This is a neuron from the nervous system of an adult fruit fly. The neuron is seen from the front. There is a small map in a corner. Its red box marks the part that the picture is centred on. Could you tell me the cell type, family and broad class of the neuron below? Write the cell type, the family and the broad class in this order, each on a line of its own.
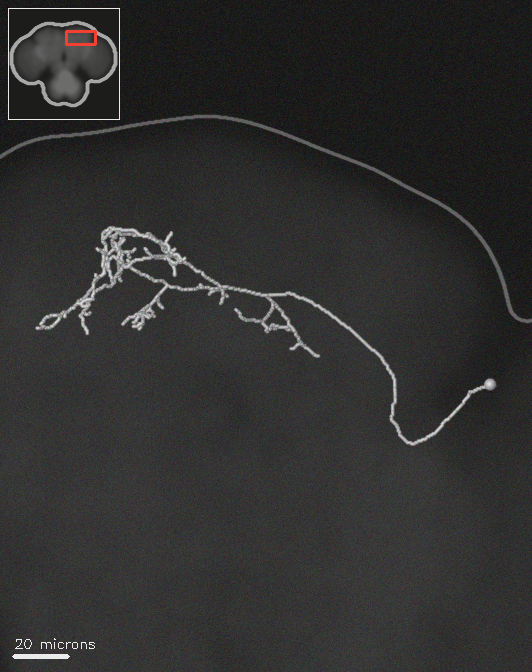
CB1434
hemilineage SIPa1_ventral
central-brain intrinsic neuron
